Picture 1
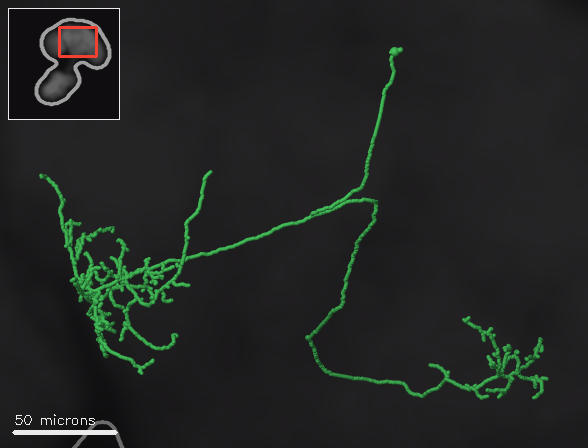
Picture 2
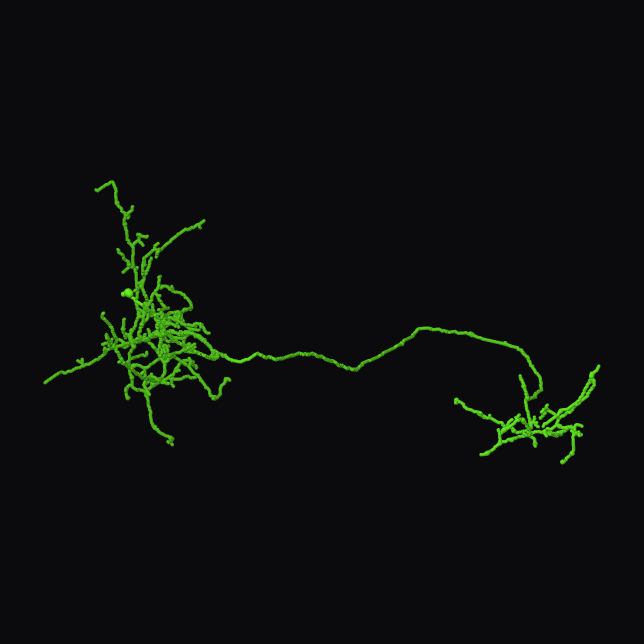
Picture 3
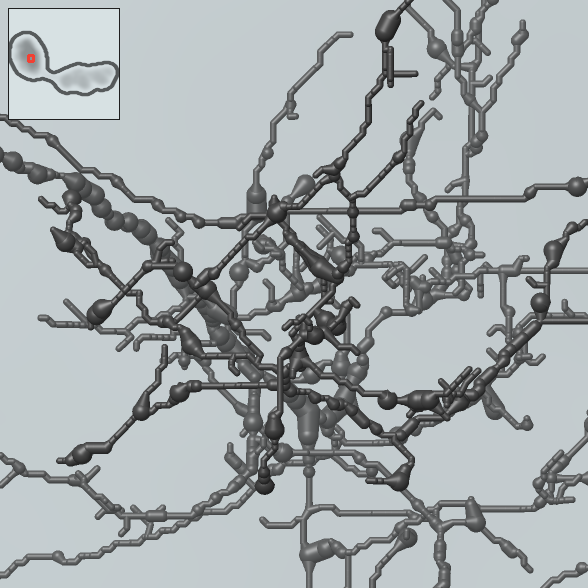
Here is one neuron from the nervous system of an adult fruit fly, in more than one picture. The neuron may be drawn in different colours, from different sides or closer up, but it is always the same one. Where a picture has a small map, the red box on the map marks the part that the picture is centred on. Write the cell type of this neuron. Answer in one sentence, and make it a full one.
The cell type of the neuron here is WED085.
